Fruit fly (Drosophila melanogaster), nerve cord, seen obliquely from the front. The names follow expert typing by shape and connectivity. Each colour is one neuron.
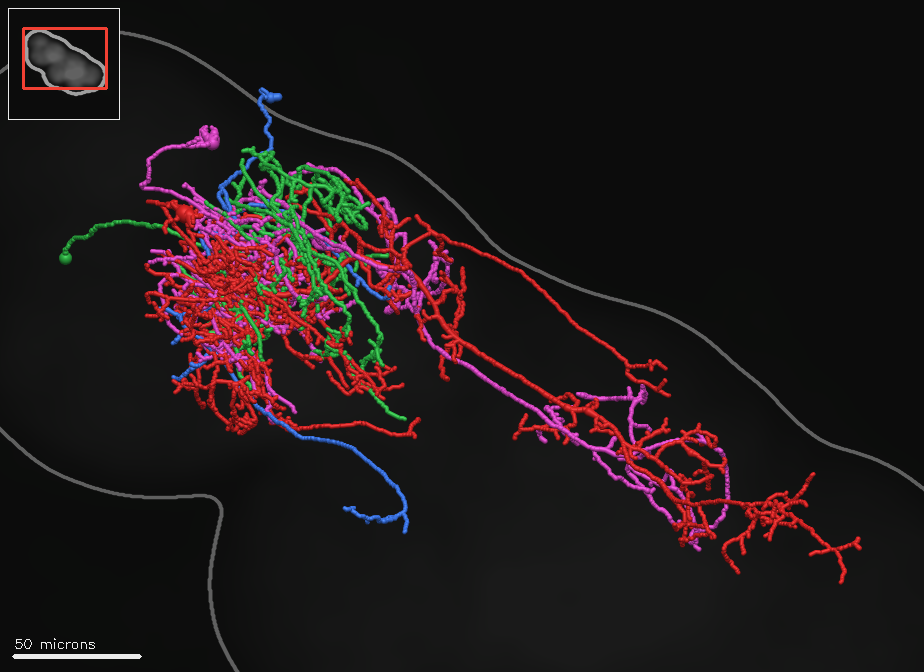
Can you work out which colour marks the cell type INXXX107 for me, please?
magenta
